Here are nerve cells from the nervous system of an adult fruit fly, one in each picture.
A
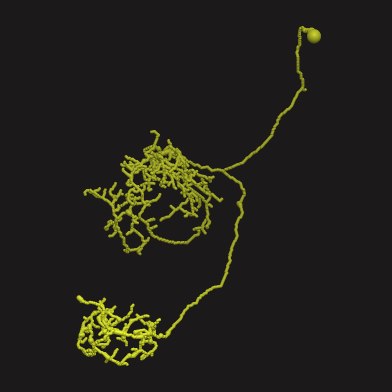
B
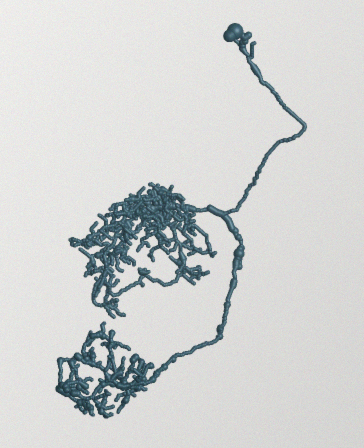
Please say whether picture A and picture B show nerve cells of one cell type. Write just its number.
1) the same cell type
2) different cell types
1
